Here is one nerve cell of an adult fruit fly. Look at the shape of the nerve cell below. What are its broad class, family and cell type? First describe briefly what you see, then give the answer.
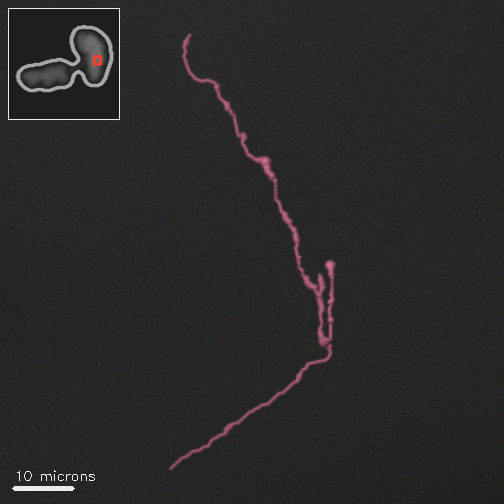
It lies in the brain. The drawing shows no cell body. It has a dozen or fewer branch ends. Its broad class is sensory neuron entering the brain. Its family is called class mechanosensory. Its cell type is TPMN1.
